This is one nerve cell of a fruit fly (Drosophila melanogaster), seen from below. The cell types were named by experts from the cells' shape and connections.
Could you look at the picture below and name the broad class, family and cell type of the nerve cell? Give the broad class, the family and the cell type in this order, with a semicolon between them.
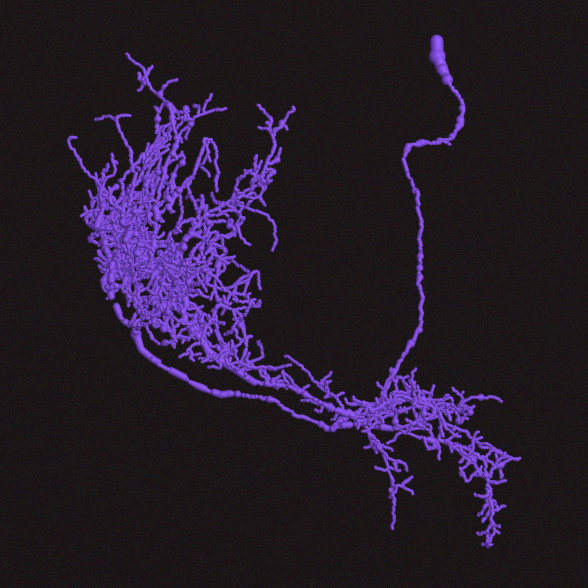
central-brain intrinsic neuron; hemilineage SMPpm1; LAL128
